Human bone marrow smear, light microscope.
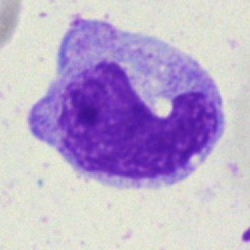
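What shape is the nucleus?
Curved, with a deep notch opening toward the upper right.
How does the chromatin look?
Finely stippled and lacy rather than coarsely clumped.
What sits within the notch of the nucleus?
A single small, clear, round vacuole.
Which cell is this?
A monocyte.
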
